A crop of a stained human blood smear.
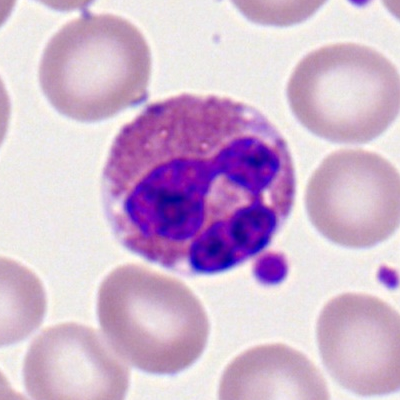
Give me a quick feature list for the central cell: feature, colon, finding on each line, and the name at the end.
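Chromatin: look closely, dark purple and coarsely clumped.
Cytoplasm: abundant and pale pinkish-lilac.
Outline: round, all the way around.
Surface: smooth, with no projections.
Name: eosinophil.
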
